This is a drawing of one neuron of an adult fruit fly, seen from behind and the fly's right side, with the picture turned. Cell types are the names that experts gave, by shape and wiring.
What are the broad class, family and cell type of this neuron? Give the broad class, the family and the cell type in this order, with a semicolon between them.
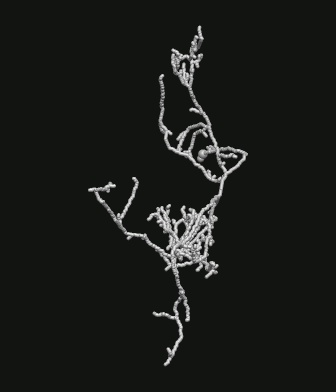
central-brain intrinsic neuron; class DAN; PAM07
